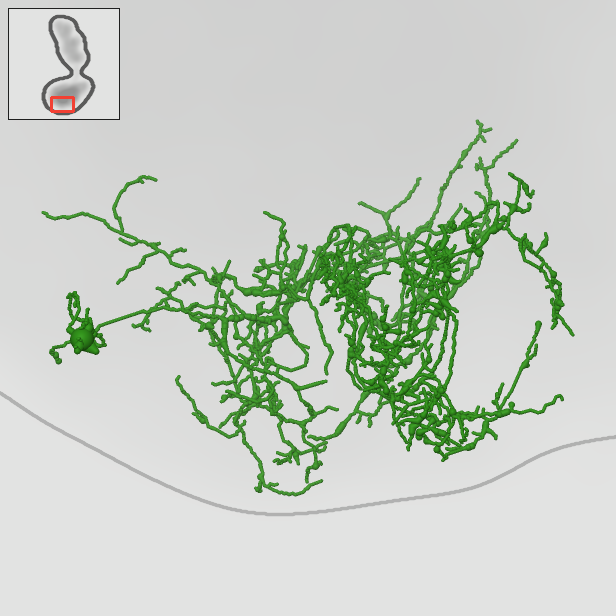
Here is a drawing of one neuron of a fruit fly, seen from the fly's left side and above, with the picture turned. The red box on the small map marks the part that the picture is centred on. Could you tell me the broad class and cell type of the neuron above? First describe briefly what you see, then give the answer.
The cell body is on the left of the picture. The picture shows more than a hundred branch ends. It is a central-brain intrinsic neuron. The cell type is CRE024.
